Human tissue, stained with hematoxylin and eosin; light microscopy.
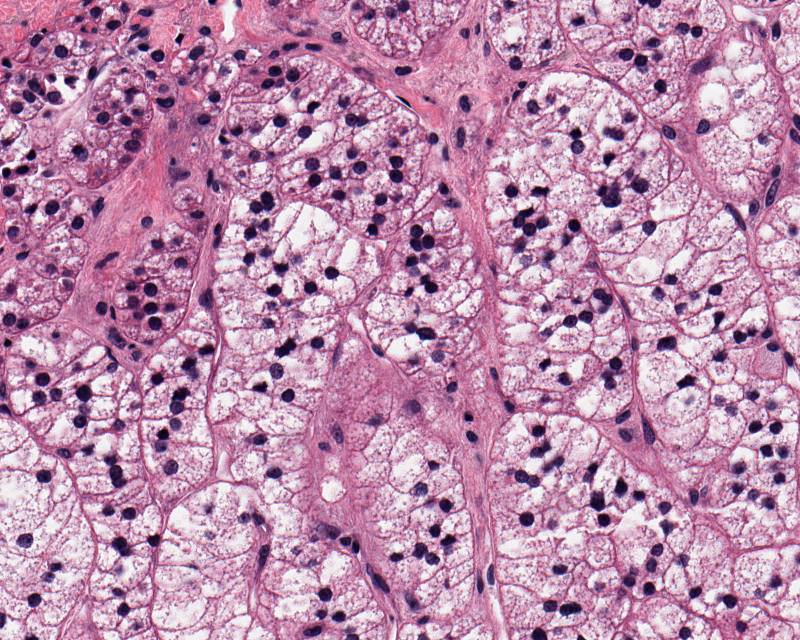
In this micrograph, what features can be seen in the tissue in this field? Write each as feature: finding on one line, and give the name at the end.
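Arrangement: large rounded nests and cords, parted by thin fibrous septa
Cytoplasm: mostly abundant and pale, packed with fine clear vacuoles, so it looks bubbly
Upper left: smaller cells, more compact pink cytoplasm, fewer vacuoles
Fat cells: none with a single large empty vacuole anywhere here
Name: adrenal gland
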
